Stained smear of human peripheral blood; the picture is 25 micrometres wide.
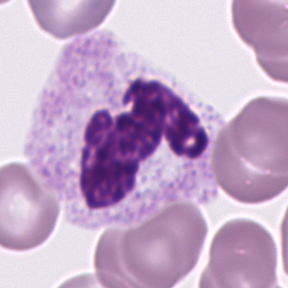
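Segmented neutrophil. Notice that the nucleus is split into lobes joined to one another, with no nucleoli to be seen. Many small violet-pink granules spread through the cytoplasm, and the cell outline is irregular and somewhat angular.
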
